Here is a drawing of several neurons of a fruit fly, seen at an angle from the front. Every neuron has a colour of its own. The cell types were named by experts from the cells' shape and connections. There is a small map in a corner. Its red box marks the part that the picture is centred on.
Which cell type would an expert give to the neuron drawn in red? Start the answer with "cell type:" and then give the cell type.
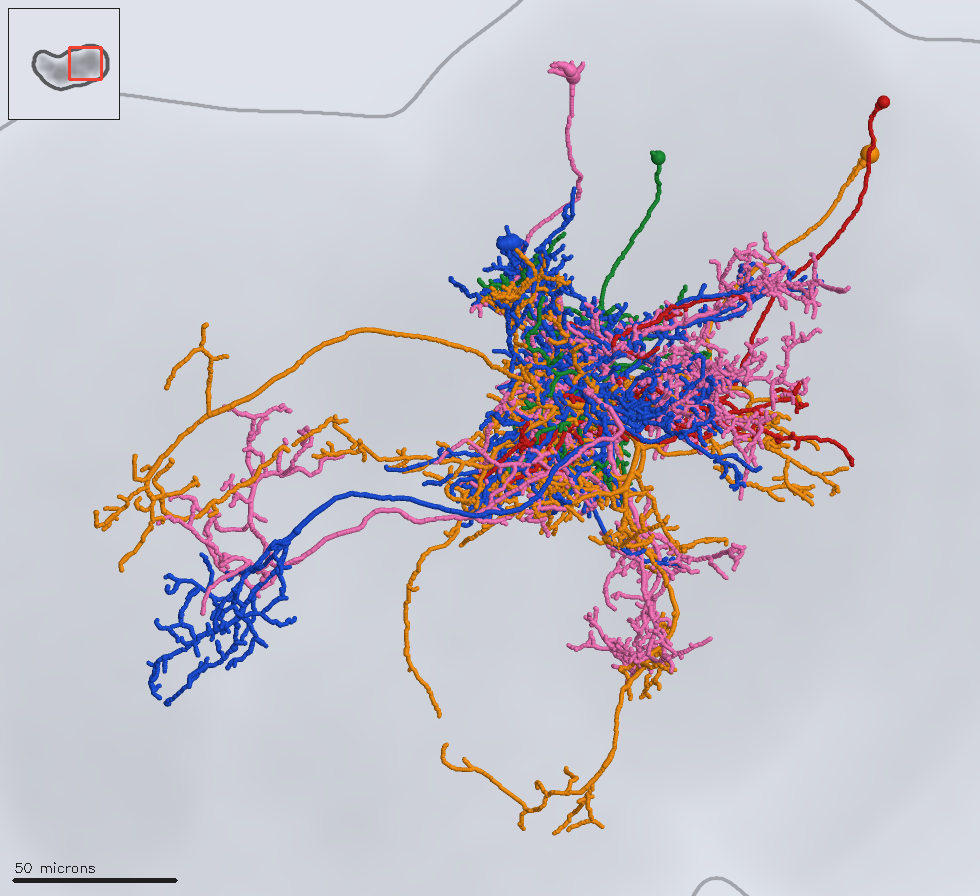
cell type: PLP190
